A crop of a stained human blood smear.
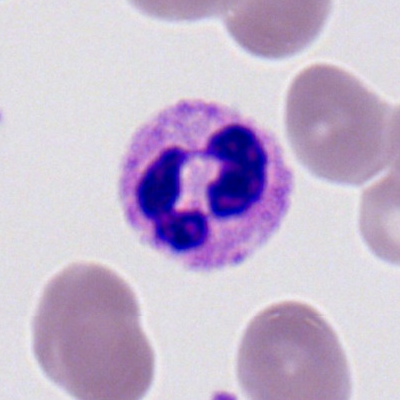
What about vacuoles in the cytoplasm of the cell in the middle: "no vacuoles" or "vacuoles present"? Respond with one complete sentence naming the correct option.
There is no vacuole to be seen in its cytoplasm.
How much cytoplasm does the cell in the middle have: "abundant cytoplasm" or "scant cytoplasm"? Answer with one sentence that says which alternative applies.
Around the nucleus lies a broad area of cytoplasm.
